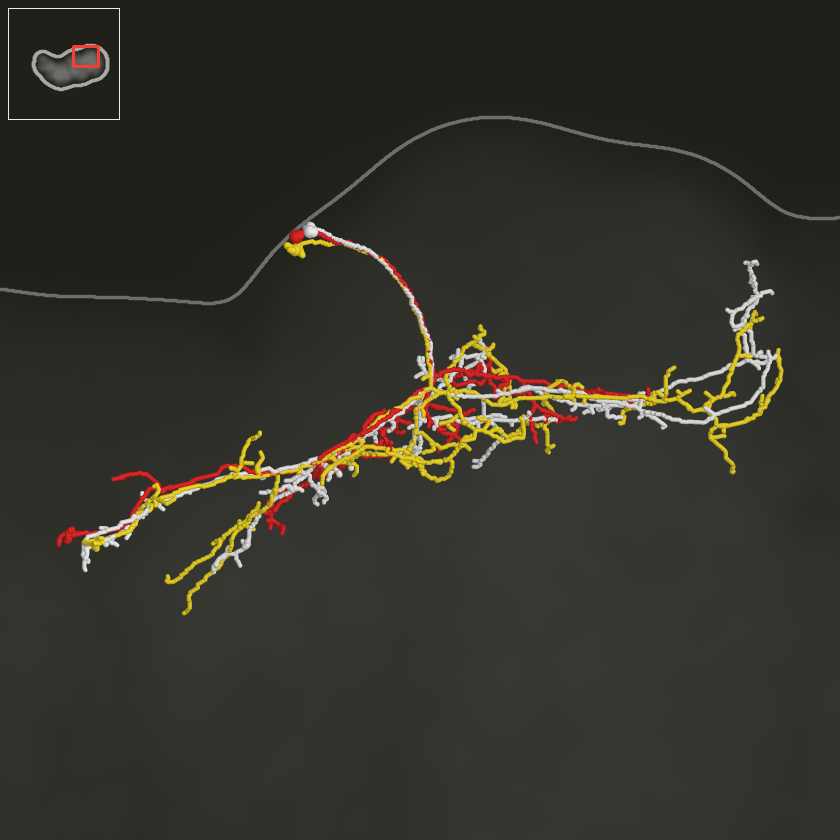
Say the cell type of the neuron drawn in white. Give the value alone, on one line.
CB2988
